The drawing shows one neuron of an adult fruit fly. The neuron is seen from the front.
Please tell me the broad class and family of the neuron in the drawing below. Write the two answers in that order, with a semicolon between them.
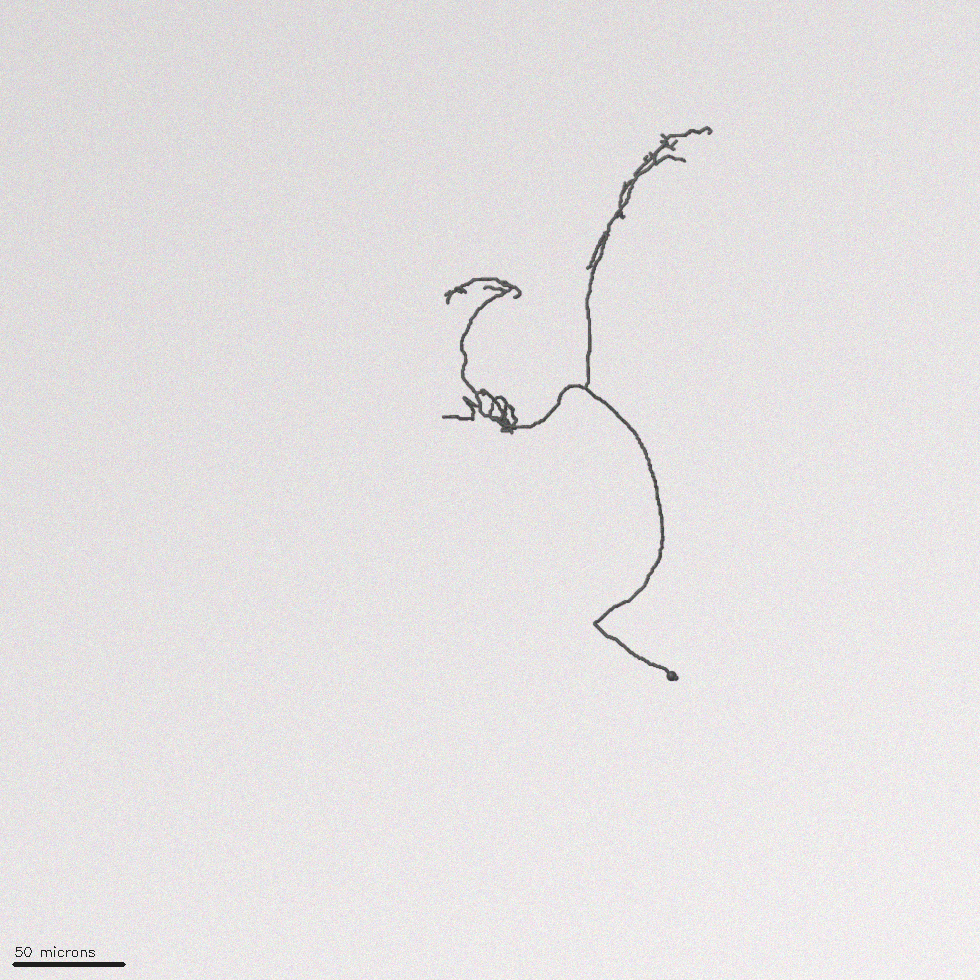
central-brain intrinsic neuron; hemilineage LALv1_dorsal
